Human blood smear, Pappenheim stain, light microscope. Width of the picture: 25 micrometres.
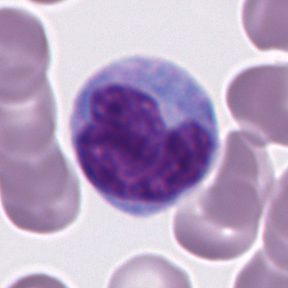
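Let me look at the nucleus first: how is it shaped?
Notched from the upper right, which gives it a folded, kidney-like shape about 12 by 10 micrometres.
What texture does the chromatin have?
Lacy and strand-like, rather than packed into coarse dense blocks.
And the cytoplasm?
Pale greyish blue, with a faint dusting of fine lilac granules.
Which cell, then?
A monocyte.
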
